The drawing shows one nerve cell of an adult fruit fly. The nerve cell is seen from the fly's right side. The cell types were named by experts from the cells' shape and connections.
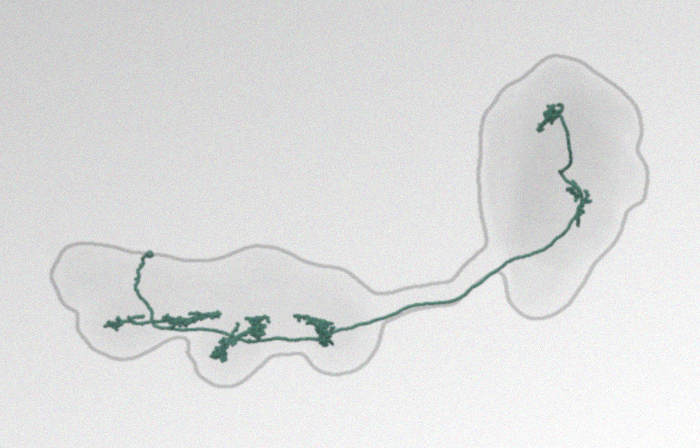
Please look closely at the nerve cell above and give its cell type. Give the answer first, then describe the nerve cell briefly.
The cell type is AN09B034. It is an ascending neuron. The cell body can be seen on the left of the picture. As drawn here it is wider than it is tall.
